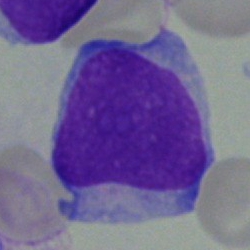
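Blast at the centre of the stained bone marrow smear. Its outline is angular, with fairly straight edges and corners. The nucleus fills most of the cell, and the widest band of cytoplasm lies beneath it. No granules can be seen in the cytoplasm.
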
